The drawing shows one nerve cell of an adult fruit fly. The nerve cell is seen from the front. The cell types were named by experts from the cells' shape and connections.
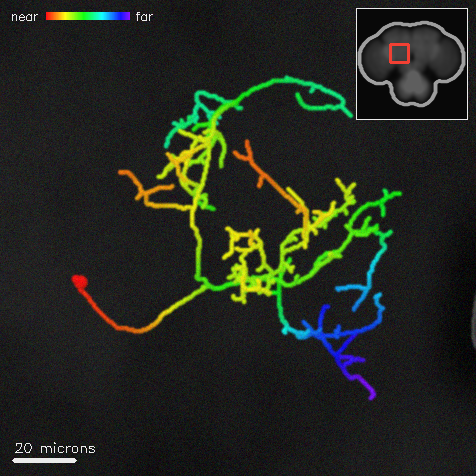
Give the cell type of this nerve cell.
LAL049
